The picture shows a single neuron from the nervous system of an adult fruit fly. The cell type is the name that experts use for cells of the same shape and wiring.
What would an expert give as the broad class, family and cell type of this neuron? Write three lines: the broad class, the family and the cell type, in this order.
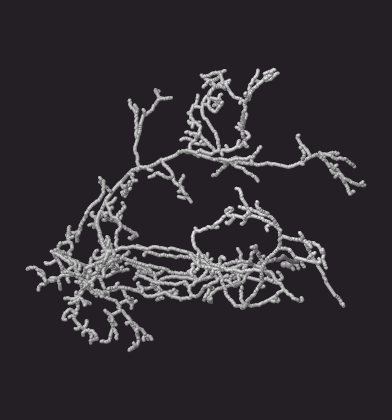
central-brain intrinsic neuron
hemilineage SMPpv2_ventral
AVLP705m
